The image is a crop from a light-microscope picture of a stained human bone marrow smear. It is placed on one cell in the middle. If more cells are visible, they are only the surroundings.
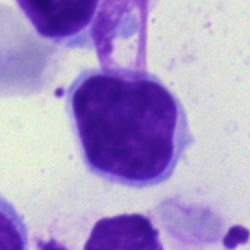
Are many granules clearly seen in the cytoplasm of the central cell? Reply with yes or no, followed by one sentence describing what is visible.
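No. No granules are visible in the cytoplasm.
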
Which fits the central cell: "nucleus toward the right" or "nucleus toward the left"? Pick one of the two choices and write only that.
Nucleus toward the left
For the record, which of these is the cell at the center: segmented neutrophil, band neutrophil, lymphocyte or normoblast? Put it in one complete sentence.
The cell in the middle of the field of view is a lymphocyte.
